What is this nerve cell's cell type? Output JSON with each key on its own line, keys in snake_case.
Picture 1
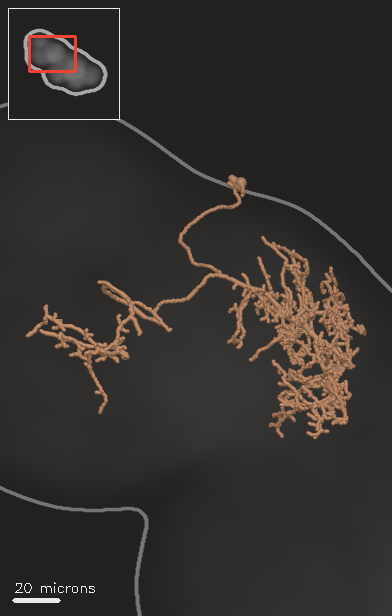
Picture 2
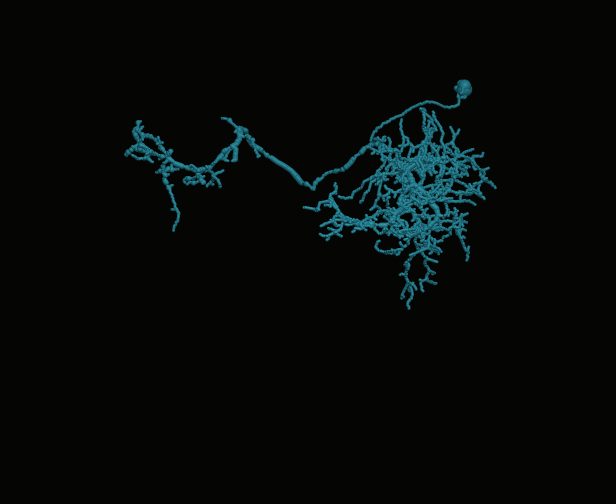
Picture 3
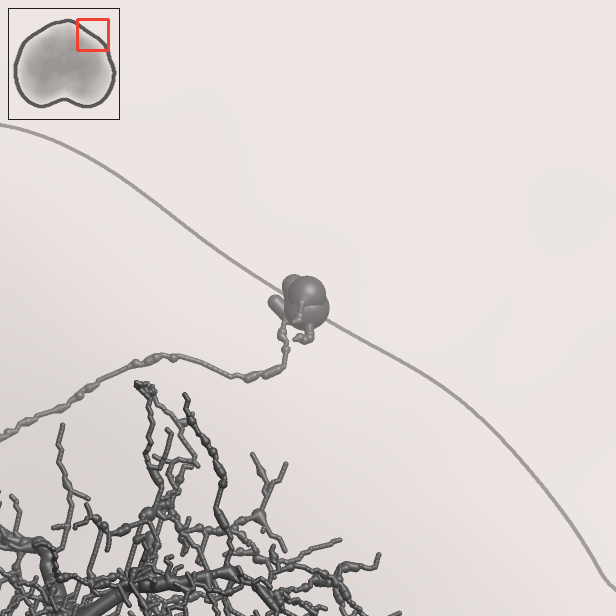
{
 "cell_type": "IN01A028"
}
